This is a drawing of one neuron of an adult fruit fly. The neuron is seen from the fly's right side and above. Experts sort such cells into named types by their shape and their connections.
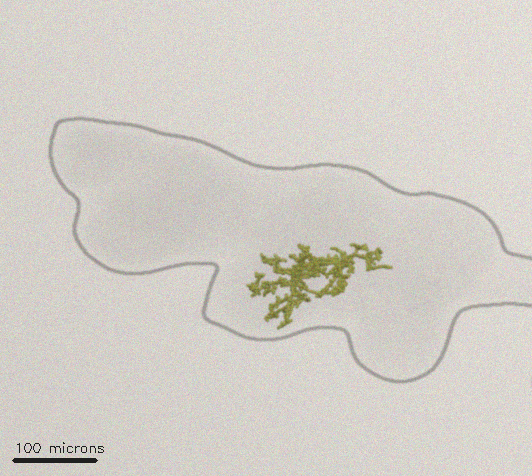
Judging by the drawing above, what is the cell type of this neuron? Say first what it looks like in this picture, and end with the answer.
By the scale bar it is about 180 microns wide in this view. In this view it is wider than it is tall. This is a nerve-cord intrinsic neuron. The cell type is IN00A031.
